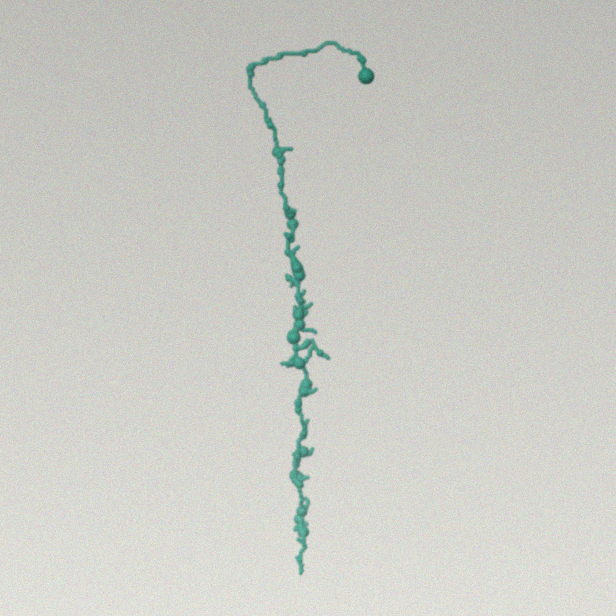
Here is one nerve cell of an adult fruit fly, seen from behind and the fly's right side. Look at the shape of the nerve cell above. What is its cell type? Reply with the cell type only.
Dm3c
